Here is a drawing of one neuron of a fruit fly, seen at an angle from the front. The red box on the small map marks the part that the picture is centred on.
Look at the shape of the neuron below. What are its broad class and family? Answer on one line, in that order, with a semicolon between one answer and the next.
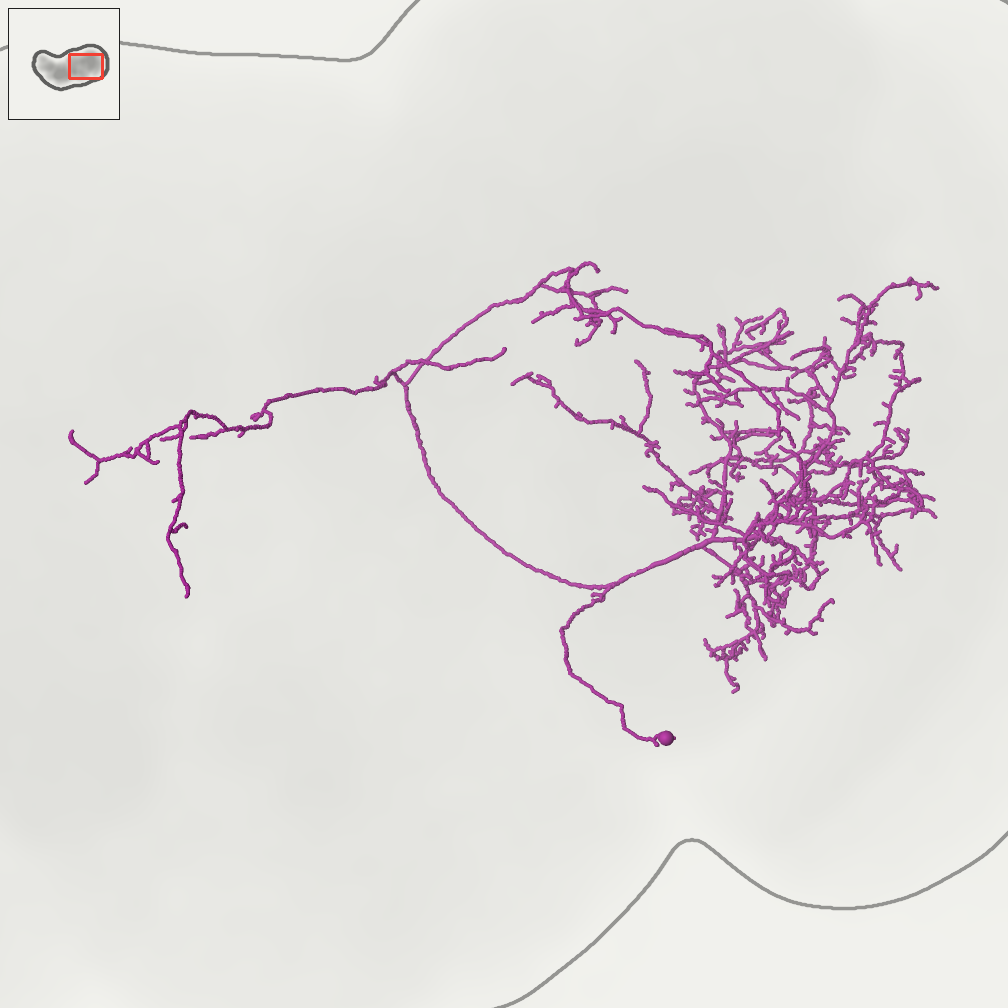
central-brain intrinsic neuron; hemilineage LALv1_ventral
